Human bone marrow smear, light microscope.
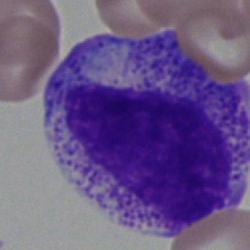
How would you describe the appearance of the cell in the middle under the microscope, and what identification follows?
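The nucleus sits low in the cell, so the band of cytoplasm above it is wider than the one below. Its chromatin is stained deep, dark purple. Numerous dark purple granules are scattered throughout the cytoplasm. Just above the nucleus, the cytoplasm shows a paler area with fewer granules. This cell is a myelocyte.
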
